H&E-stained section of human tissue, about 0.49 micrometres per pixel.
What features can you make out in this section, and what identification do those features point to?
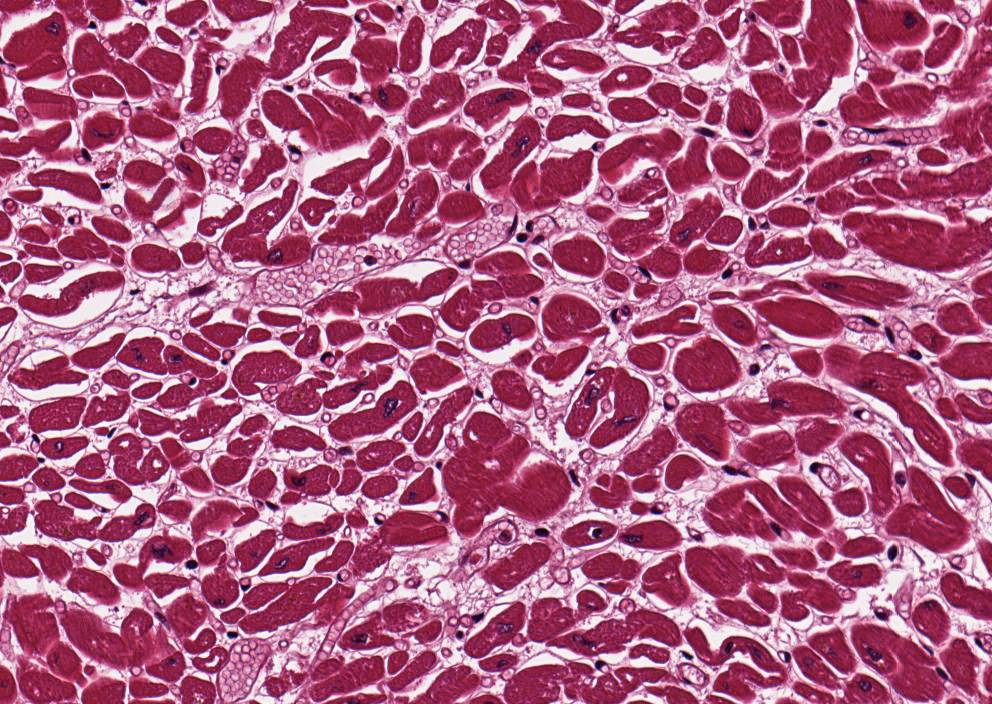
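Muscle fibres across the whole field are cut mostly in cross and oblique section. Where a nucleus is visible, each fibre has a single one, placed centrally. The fibre cytoplasm stains a dense, fairly even deep red. Clear retraction clefts pull many fibres away from their surroundings. This section is of the left ventricle of the heart.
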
